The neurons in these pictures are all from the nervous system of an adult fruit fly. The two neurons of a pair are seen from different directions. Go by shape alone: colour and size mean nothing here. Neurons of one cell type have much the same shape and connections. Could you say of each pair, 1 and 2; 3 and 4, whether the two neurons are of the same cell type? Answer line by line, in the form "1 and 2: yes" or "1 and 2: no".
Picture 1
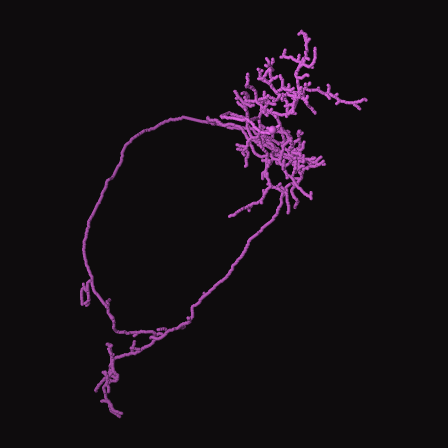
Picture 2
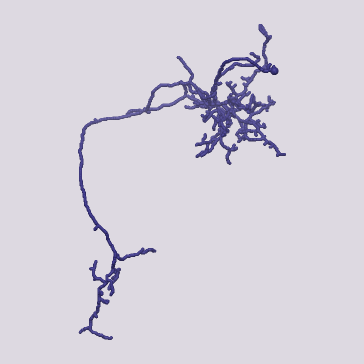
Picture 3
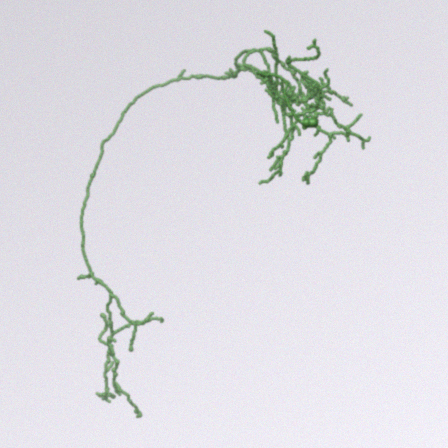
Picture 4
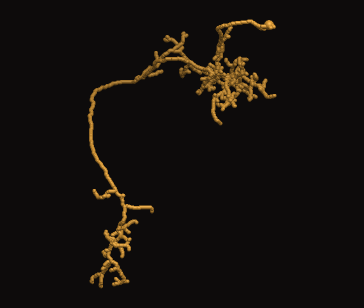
1 and 2: no
3 and 4: yes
